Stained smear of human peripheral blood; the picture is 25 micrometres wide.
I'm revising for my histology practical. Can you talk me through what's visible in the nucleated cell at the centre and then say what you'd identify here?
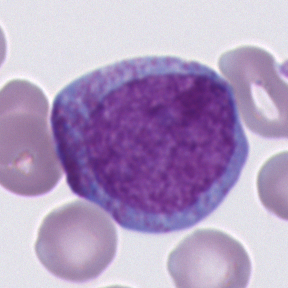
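Nucleated cell, about 17 micrometres across. Outline smooth and rounded; surface without projections or blebs. No vacuoles visible in the cytoplasm. Name: promyelocyte.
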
